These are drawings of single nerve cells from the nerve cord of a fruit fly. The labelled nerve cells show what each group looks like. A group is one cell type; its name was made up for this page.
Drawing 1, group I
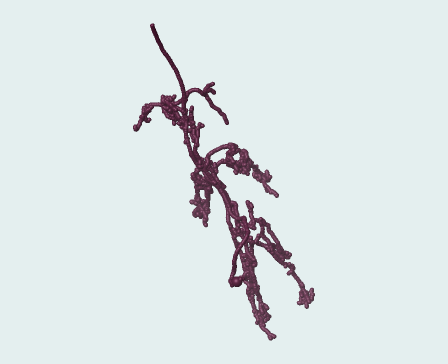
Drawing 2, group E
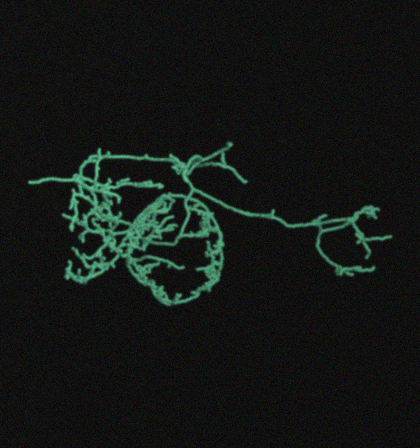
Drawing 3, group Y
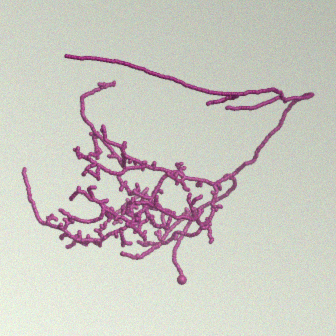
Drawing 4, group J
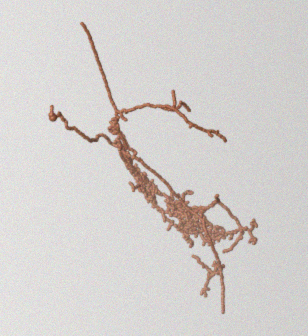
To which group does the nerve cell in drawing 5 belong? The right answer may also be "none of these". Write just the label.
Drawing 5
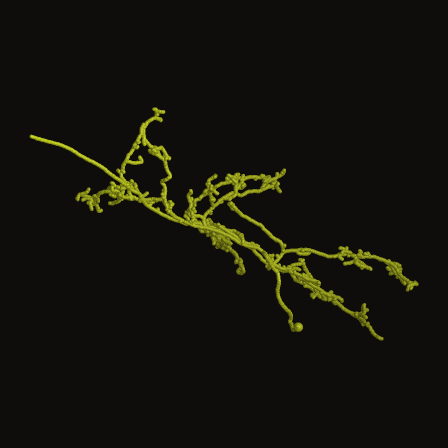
group I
